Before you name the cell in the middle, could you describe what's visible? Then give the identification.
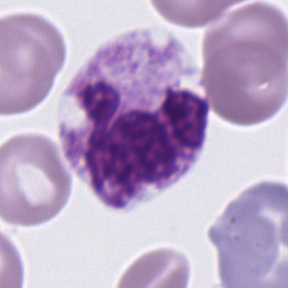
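Looking first at the outline, I see that it is round and smooth. Inside, the nucleus is divided into what seem to be about three lobes, joined together. It sits mainly in the lower half of the cell, so the upper part is left as cytoplasm. Its chromatin looks dense, dark purple and clumped. This, then, is a segmented neutrophil.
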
